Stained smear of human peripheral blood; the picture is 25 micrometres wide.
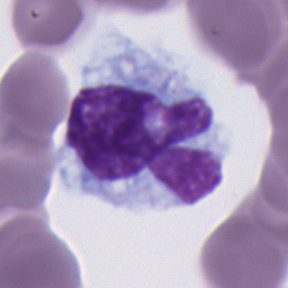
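Monocyte in a stained smear of human peripheral blood. The nucleus is irregular and folded, with two lobes projecting to the right. The cytoplasm is pale greyish blue, forms a wider band above the nucleus than below it, and contains many small clear vacuoles.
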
